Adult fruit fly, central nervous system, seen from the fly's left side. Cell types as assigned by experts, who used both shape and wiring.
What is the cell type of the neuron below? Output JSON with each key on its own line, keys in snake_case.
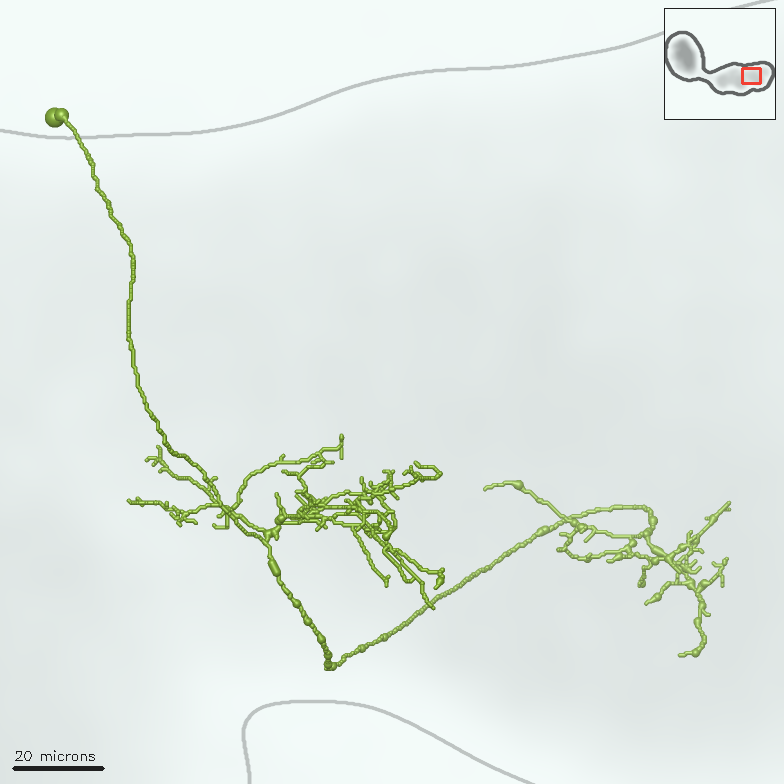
{
 "cell_type": "IN01A080_a"
}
